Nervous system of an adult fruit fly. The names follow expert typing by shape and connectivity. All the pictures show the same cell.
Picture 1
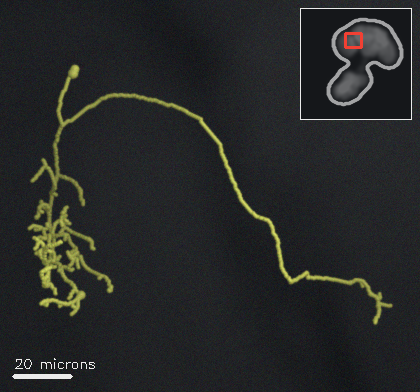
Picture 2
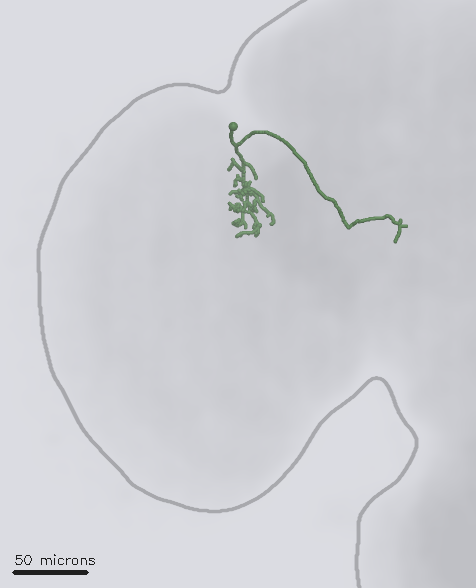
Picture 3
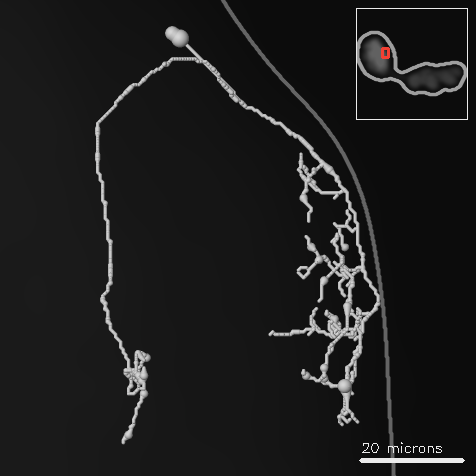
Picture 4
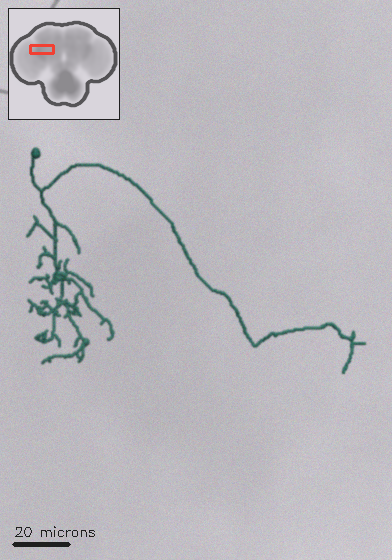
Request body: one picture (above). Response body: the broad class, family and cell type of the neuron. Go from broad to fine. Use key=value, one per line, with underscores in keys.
broad_class=visual projection neuron
family=LPT
cell_type=LPT100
